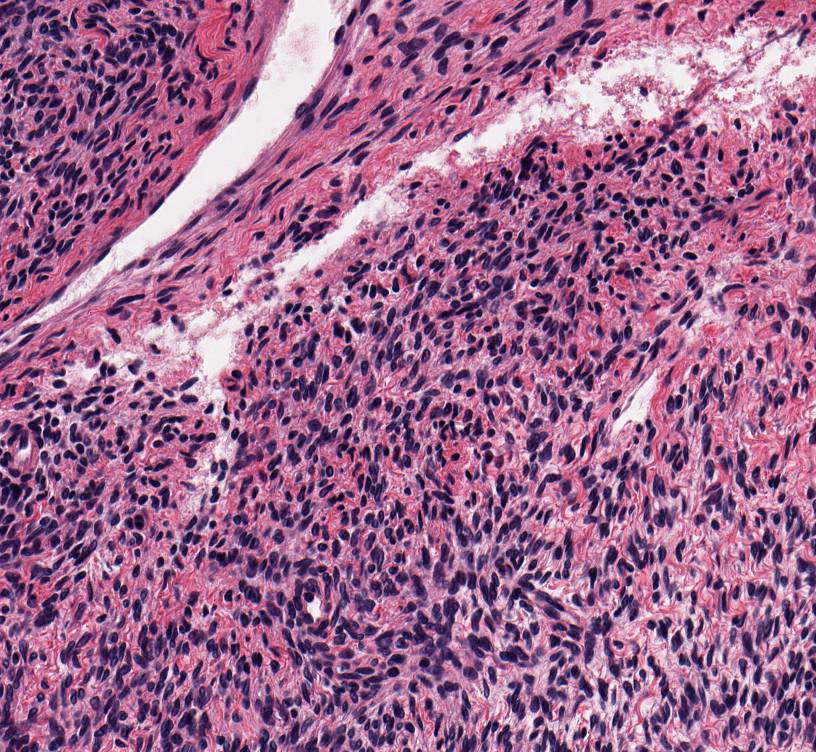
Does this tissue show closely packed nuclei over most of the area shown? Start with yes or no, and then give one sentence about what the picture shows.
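Yes. Densely packed spindle cells fill most of the field, especially its central and lower parts.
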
